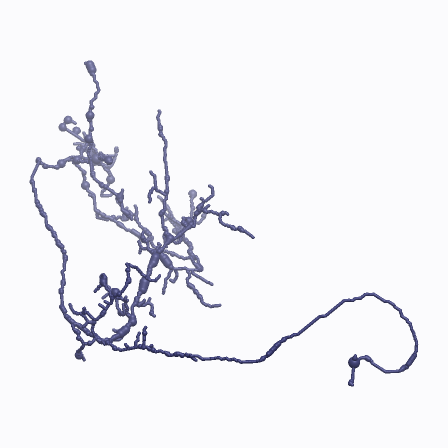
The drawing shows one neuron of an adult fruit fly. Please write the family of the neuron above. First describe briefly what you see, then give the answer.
Its cell body lies at the lower right of the picture. The picture shows dozens of branch ends. This is a central-brain intrinsic neuron. The family is hemilineage LHa3.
